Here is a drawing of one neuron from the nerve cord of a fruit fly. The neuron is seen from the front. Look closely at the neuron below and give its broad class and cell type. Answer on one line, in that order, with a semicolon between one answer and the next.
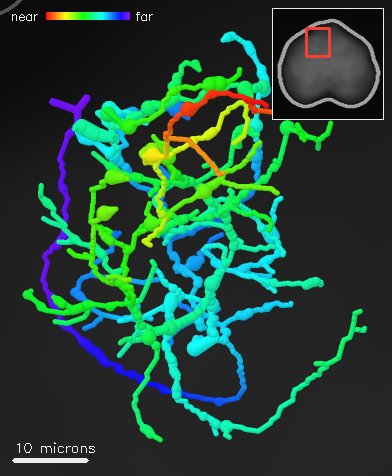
sensory neuron entering the nerve cord; SNxx23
